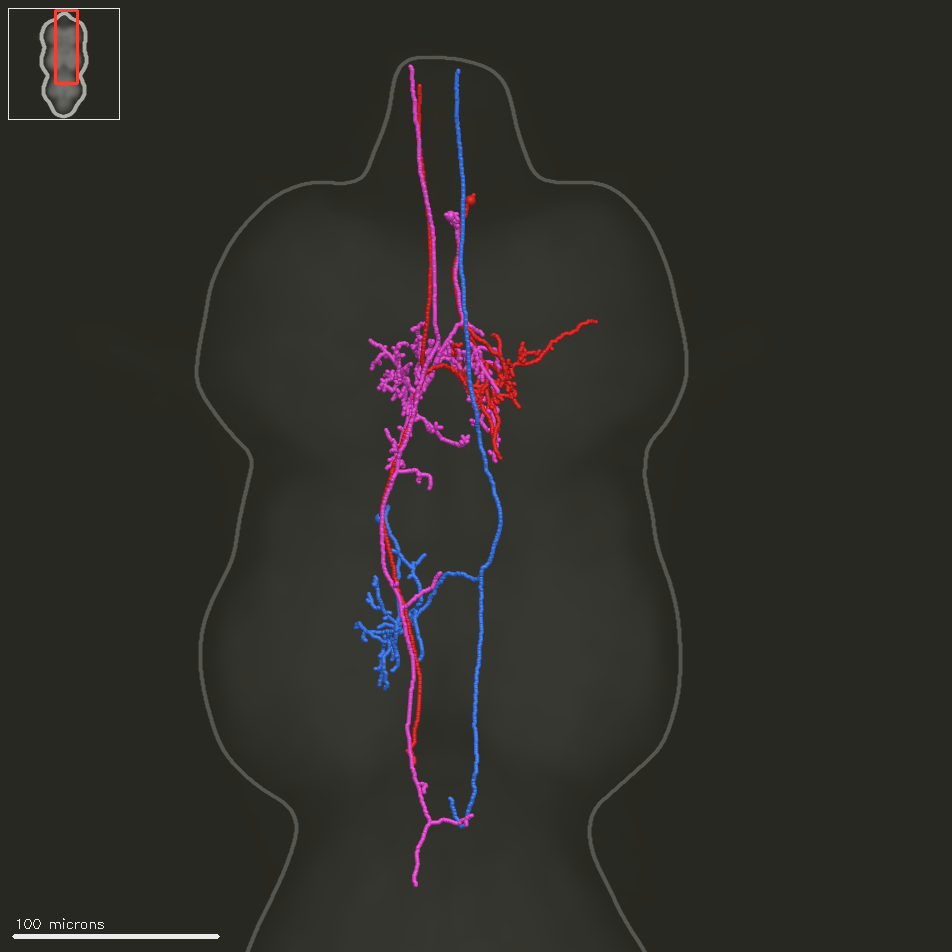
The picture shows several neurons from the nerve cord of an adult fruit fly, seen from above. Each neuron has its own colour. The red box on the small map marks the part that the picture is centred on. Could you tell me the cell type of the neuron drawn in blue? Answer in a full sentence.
The cell type is AN10B033.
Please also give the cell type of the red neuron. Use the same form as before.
The cell type is AN10B048.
